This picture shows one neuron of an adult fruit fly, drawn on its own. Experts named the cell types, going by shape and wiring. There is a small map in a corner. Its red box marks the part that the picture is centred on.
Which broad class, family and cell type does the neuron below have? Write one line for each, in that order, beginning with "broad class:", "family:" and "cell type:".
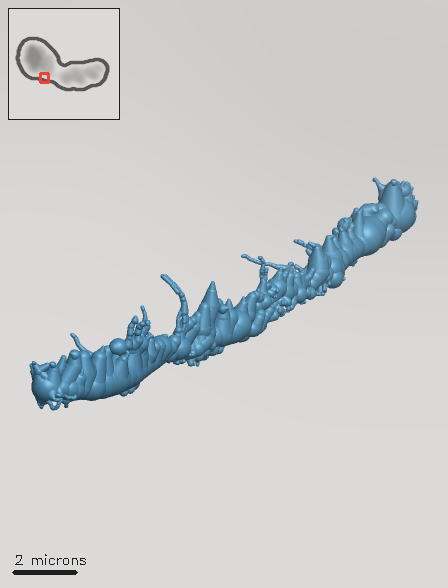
broad class: photoreceptor or other optic-lobe sensory neuron
family: class visual
cell type: R1-R6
